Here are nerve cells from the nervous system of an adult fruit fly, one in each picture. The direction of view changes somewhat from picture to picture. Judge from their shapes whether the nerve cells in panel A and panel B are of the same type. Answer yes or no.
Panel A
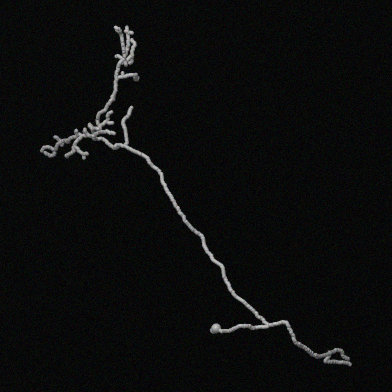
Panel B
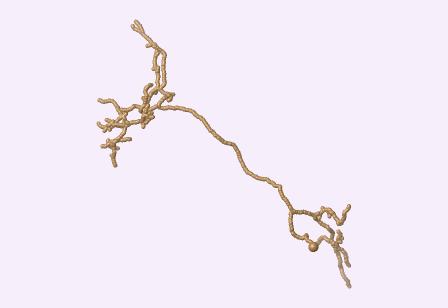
yes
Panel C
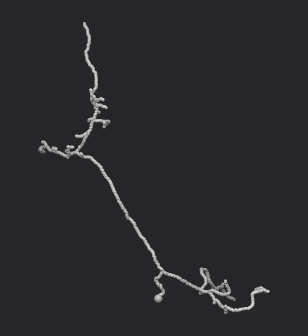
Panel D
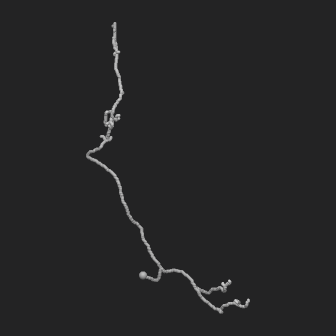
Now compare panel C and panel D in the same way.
yes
